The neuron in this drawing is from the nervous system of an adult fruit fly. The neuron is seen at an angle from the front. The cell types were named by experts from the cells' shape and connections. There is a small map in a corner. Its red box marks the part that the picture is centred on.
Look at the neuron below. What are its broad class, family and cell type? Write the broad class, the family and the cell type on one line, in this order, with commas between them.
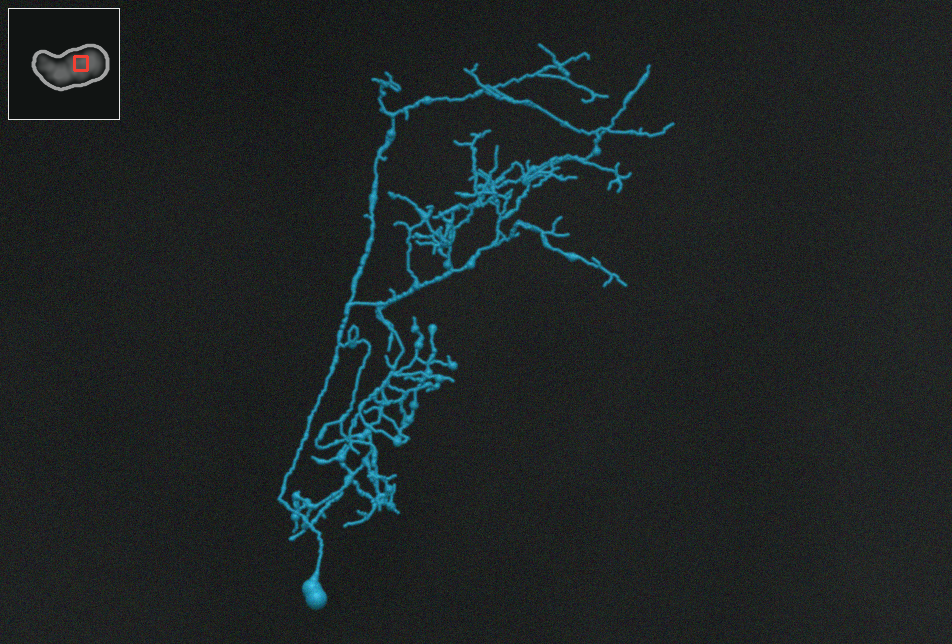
central-brain intrinsic neuron, hemilineage EBa1, CB2469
